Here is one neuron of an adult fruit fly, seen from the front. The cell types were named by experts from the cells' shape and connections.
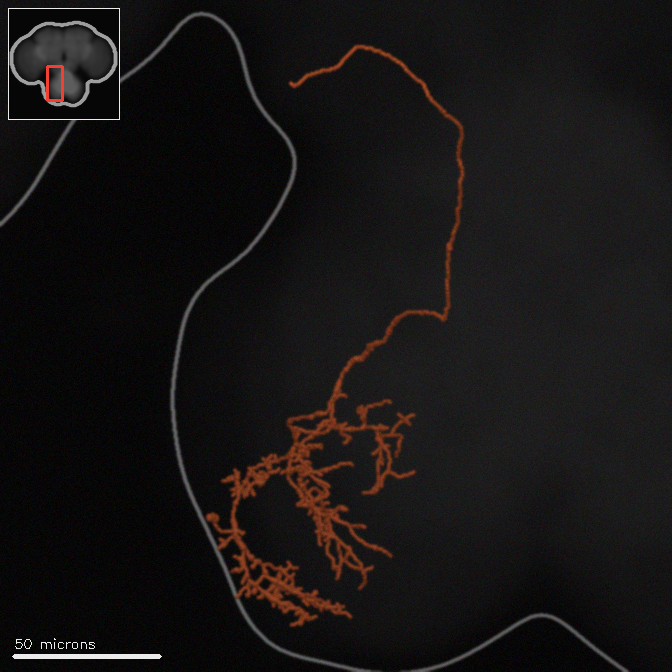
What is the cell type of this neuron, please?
DNge061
